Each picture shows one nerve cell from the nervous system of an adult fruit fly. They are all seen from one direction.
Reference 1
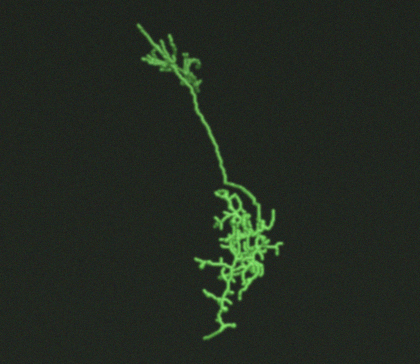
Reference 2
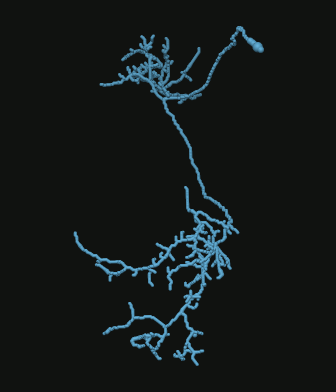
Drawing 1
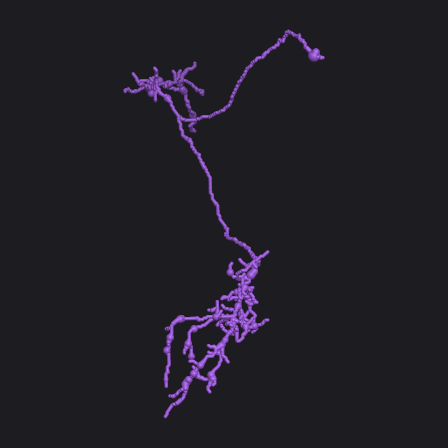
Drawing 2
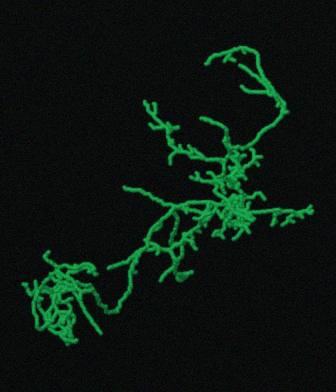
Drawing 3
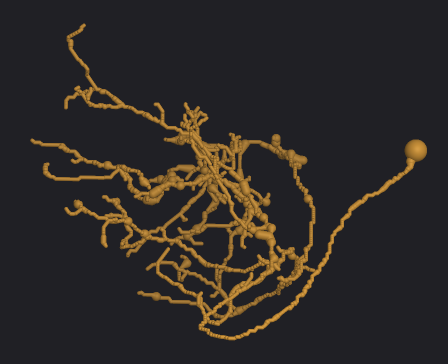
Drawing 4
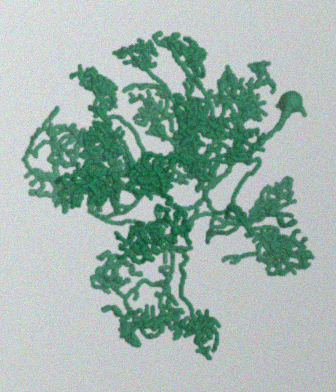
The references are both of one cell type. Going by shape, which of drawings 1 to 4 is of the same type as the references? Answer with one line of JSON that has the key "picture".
{"picture": 1}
